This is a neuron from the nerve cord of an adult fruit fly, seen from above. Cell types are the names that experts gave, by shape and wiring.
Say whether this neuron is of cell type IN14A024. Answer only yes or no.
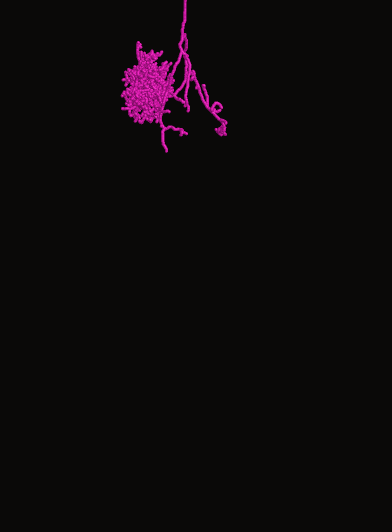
no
